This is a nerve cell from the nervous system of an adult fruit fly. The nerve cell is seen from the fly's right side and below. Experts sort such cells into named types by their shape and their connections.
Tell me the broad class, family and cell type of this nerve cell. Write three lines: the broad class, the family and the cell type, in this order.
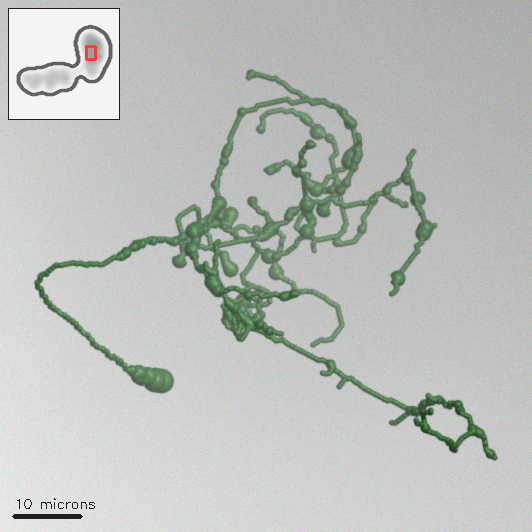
central-brain intrinsic neuron
hemilineage LHp1
LHPV4a3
